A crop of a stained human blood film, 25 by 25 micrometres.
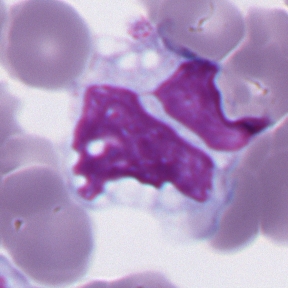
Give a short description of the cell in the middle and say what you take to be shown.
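You've got a nucleus in two large lobes here, the left one bigger than the right. Near the left edge of that left lobe there's a round clear hole. The cytoplasm is pale, close to colourless, and it isn't filled with coarse coloured granules. It's a monocyte.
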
